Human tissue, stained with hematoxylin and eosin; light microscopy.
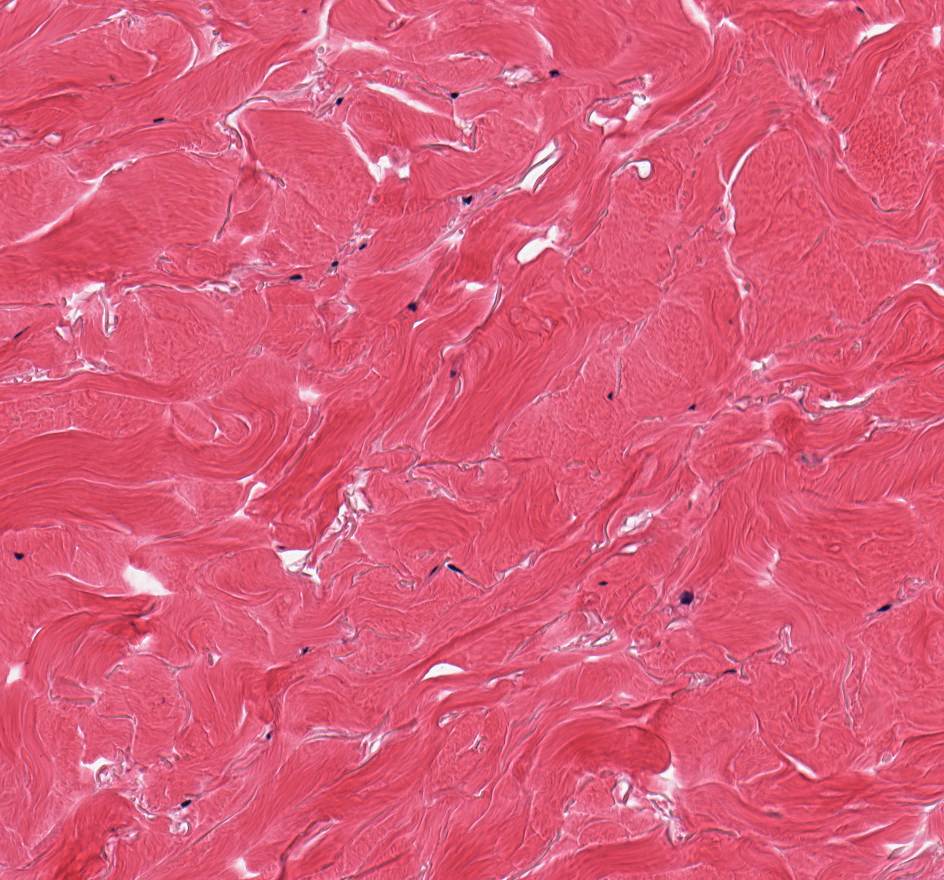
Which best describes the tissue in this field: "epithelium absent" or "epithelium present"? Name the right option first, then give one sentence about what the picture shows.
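Epithelium absent. No epithelium is present anywhere in the field.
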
